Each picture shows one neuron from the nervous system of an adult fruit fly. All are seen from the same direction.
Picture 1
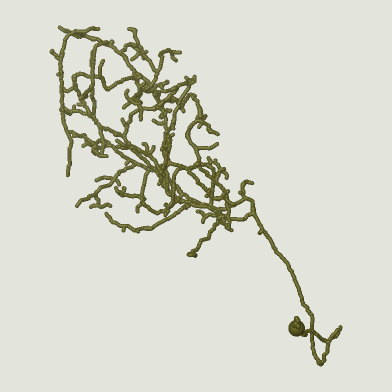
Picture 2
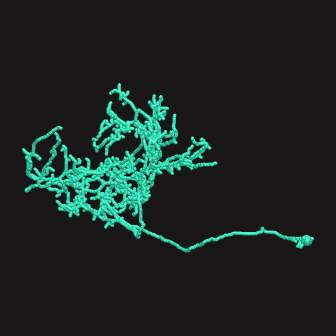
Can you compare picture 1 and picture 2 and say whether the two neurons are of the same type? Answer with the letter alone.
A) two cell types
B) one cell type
A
